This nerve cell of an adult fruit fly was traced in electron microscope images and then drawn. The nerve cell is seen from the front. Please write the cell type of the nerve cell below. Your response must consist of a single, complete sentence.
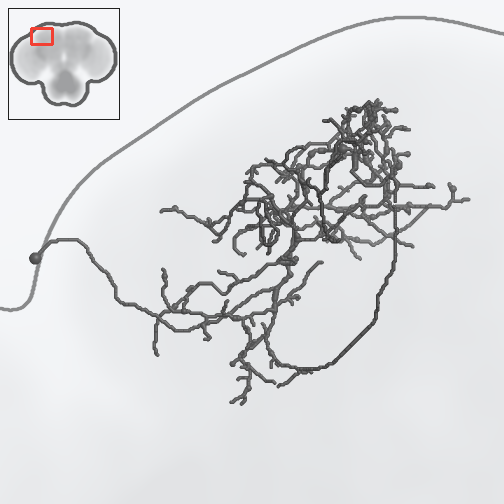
What this nerve cell is, by cell type, is SLP012.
